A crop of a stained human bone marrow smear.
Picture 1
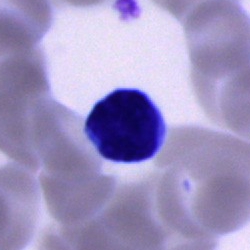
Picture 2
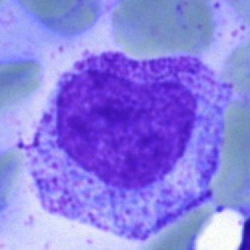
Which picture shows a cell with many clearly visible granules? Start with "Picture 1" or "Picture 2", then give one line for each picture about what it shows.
Picture 2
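In picture 1: No granules are visible in the cell.
In picture 2: Numerous purple granules are scattered throughout the cytoplasm.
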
